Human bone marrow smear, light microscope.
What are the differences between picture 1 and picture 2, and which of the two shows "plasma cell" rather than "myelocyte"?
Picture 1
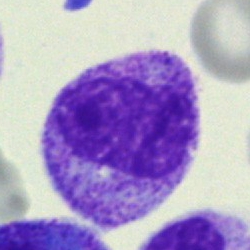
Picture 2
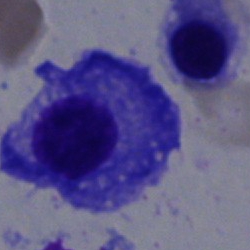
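Myelocyte and plasma cell are shown in pictures 1 and 2 respectively. Outline: the myelocyte is smooth and rounded with no surface projections, whereas the plasma cell has a short blunt projection at its upper left edge. Cytoplasm colour: lilac-purple in the myelocyte, deep blue in the plasma cell.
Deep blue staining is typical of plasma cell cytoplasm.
Nuclear position: in the plasma cell, the nucleus lies off-centre, toward the left side.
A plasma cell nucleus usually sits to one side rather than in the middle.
Chromatin: in the plasma cell it stains dark purple and appears dense.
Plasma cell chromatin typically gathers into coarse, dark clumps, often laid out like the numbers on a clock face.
Amount of cytoplasm: in the plasma cell it is abundant, covering more of the cell than the nucleus does. Pale inclusions: many small pale vacuoles are scattered through the plasma cell's cytoplasm, while the myelocyte shows a single small pale spot in its cytoplasm against the lower border of the nucleus. Parts of other nucleated cells are cut off along the bottom edge of picture 1.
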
